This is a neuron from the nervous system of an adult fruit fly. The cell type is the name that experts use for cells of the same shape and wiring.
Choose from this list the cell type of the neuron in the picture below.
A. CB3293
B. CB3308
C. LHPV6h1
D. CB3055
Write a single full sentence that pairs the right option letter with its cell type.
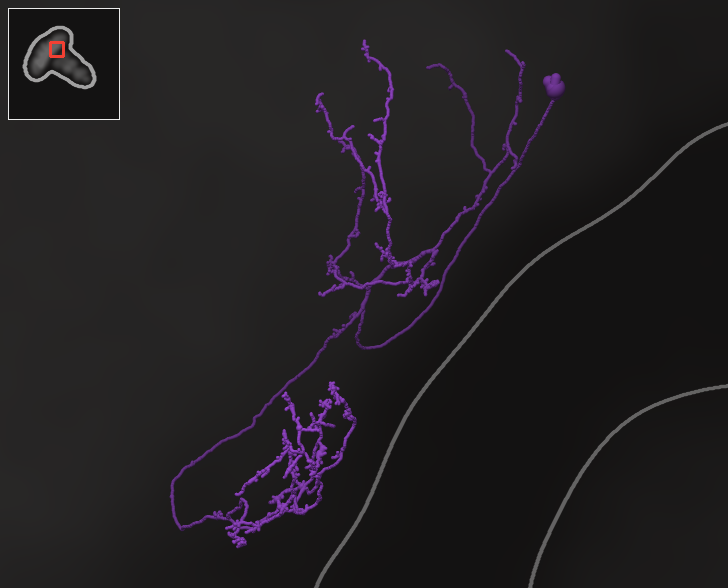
Option A gives CB3293 as the cell type of the neuron.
